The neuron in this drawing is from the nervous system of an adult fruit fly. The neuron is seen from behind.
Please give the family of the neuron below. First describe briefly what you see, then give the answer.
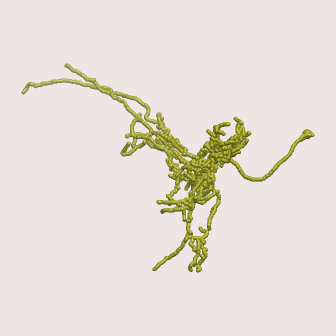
In this view it is wider than it is tall. This is a central-brain intrinsic neuron. Its family is hemilineage VLPl4_dorsal.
